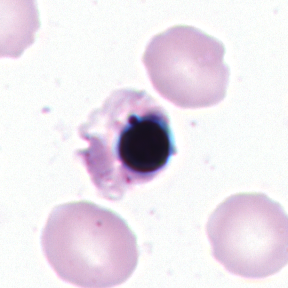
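Normoblast with a ragged, irregular outline, most of all along its left side. Notice how the chromatin is nearly black and evenly dense, with no pattern to be seen, and how a small dark knob juts out from the upper-left edge of the nucleus. The cytoplasm around it is pale pinkish-grey.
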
